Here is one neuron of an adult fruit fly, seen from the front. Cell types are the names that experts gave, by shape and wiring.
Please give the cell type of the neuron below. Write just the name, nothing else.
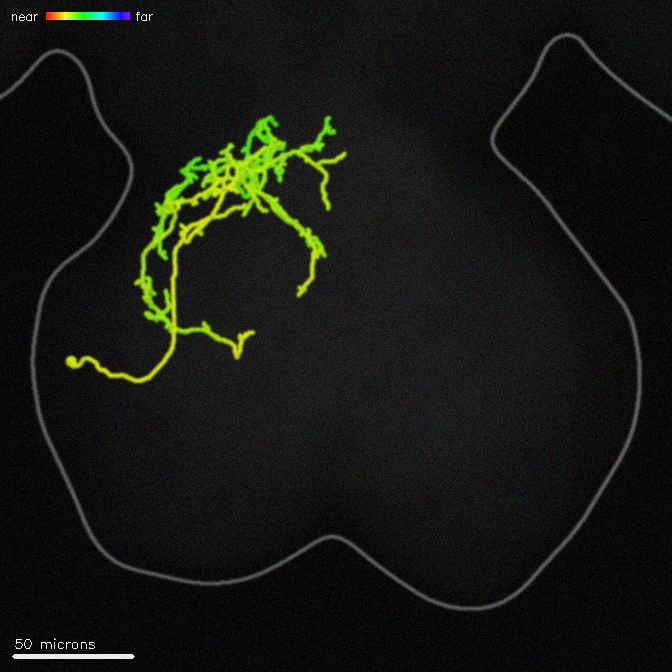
IN03B078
